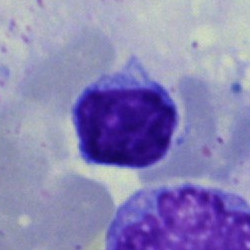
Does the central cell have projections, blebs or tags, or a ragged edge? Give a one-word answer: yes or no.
Yes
